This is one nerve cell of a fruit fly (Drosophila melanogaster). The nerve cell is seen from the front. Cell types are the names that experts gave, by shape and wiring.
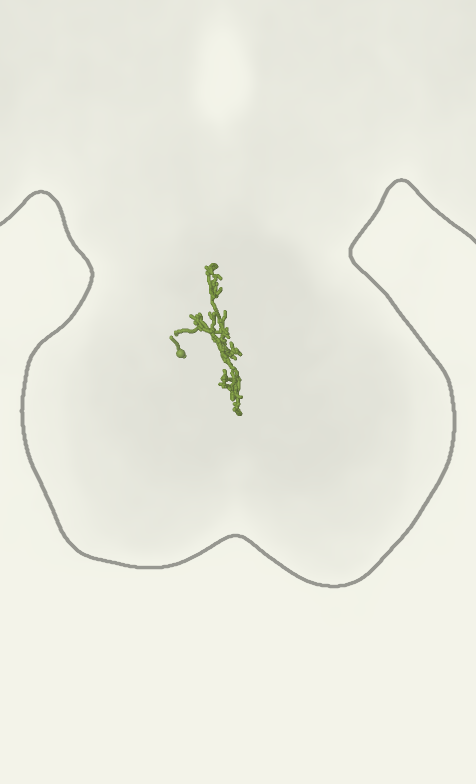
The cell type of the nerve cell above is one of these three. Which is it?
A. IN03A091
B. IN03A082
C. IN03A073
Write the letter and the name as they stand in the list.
B. IN03A082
